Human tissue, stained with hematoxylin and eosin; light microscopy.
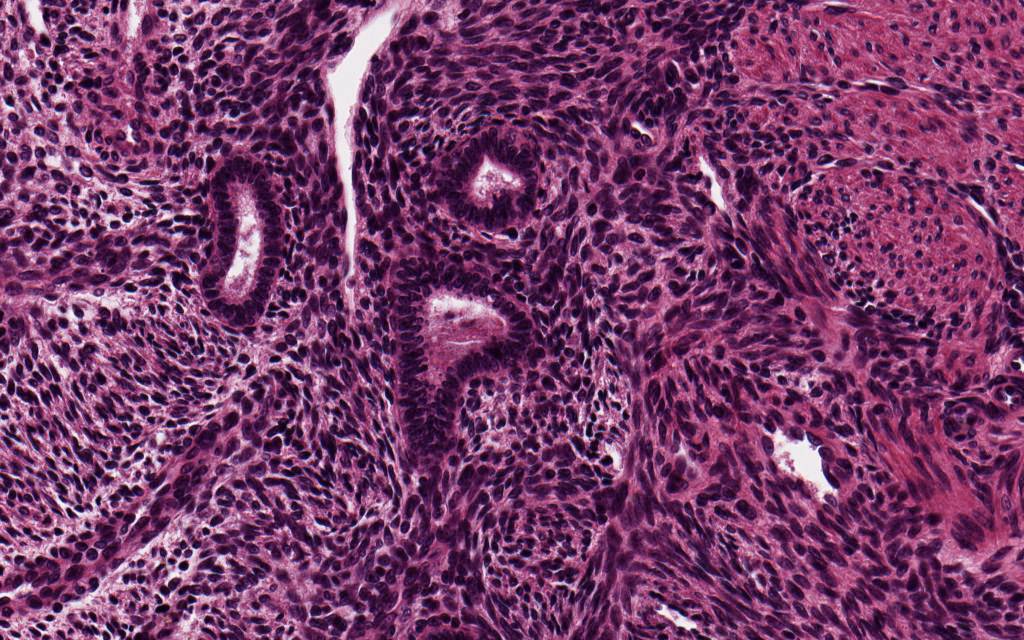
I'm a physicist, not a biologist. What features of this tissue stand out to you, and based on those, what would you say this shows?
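Glands: tall columnar cells, nuclei crowded, elongated, dark, perpendicular to lumen. Stroma: tightly packed cells, oval to spindle-shaped dark nuclei, scant cytoplasm, in streams and swirls changing direction across field. Upper right: smooth muscle bundles, pinker cytoplasm, distinct from bluer stroma. Uterus other than the cervix.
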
